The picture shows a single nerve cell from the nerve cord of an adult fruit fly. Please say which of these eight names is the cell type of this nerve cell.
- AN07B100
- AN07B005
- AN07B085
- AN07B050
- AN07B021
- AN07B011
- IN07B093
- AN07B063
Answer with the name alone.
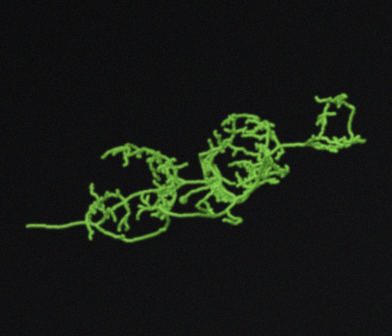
AN07B011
